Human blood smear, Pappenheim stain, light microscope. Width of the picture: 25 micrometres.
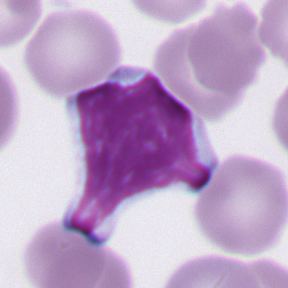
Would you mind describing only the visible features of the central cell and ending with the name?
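Several blunt corners, in place of a round edge, give the cell an irregular, angular outline. The nucleus occupies almost the whole cell and follows this angular shape. No granules are visible in the cytoplasm. A tapered extension of the cell points toward the lower left. The cell is a typical lymphocyte.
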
